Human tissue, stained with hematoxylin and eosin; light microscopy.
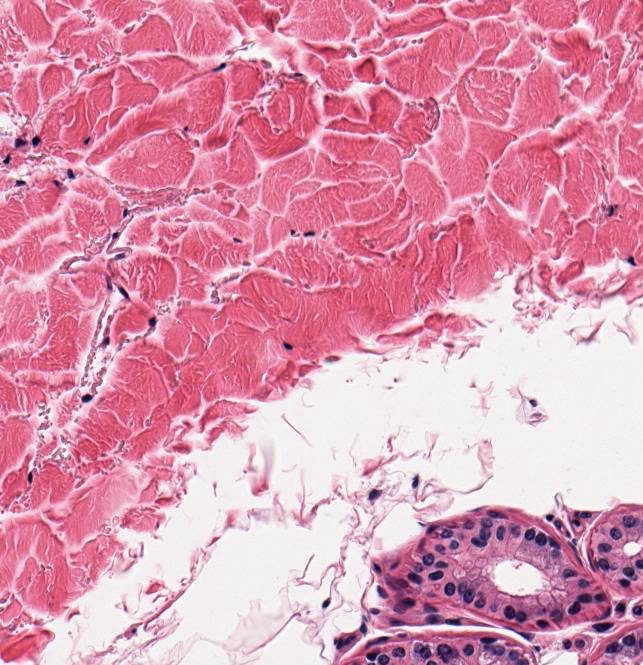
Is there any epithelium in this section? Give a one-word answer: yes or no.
Yes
